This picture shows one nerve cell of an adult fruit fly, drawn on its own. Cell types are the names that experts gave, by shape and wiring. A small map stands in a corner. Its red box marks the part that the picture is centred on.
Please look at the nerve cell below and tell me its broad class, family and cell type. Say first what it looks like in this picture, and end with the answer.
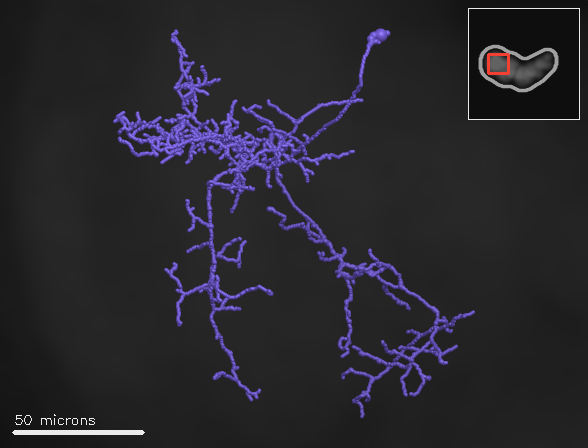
From top to bottom in the picture it spans about 150 microns. The picture shows dozens of branch ends. This is a central-brain intrinsic neuron. Its family is hemilineage DL1_ventral. Its cell type is PVLP214m.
